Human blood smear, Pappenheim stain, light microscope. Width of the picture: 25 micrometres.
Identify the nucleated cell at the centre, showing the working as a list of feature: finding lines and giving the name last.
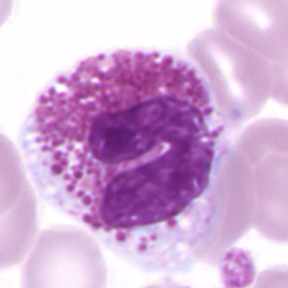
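Lobes: two in the nucleus, parted by a pale cleft
Chromatin: dense and dark purple
Granules: most crowded at the upper left
Cytoplasm: pale, nearly colourless between the granules
Cell: eosinophil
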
